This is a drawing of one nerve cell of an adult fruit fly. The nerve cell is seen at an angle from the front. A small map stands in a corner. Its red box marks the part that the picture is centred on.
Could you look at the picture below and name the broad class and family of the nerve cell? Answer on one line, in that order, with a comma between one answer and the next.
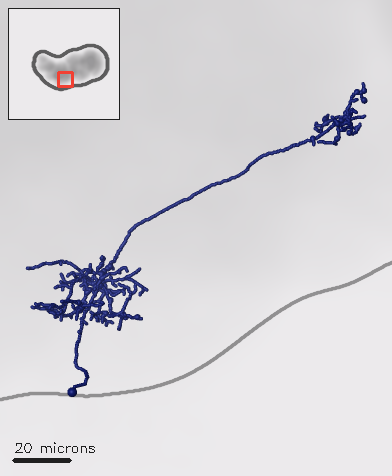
optic-lobe intrinsic neuron, Tm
